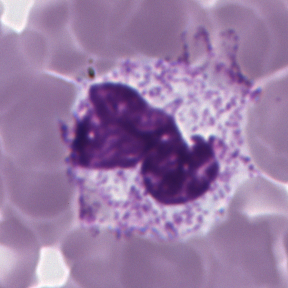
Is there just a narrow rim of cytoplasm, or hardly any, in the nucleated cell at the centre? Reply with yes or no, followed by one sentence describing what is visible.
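No. The cytoplasm is plentiful and very pale.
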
